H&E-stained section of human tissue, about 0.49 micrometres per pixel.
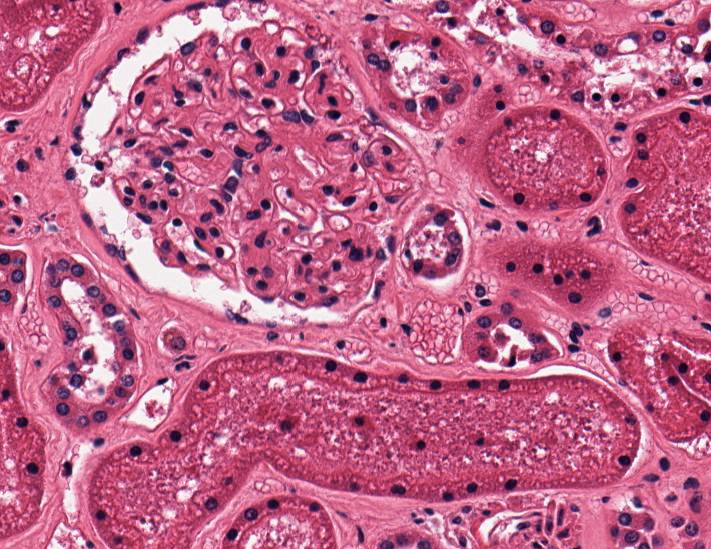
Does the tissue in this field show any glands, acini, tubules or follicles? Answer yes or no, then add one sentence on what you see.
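Yes. Tubules at the left edge are lined by cuboidal cells around open clear lumens.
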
